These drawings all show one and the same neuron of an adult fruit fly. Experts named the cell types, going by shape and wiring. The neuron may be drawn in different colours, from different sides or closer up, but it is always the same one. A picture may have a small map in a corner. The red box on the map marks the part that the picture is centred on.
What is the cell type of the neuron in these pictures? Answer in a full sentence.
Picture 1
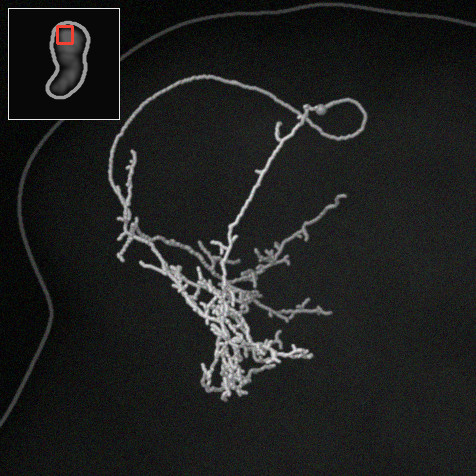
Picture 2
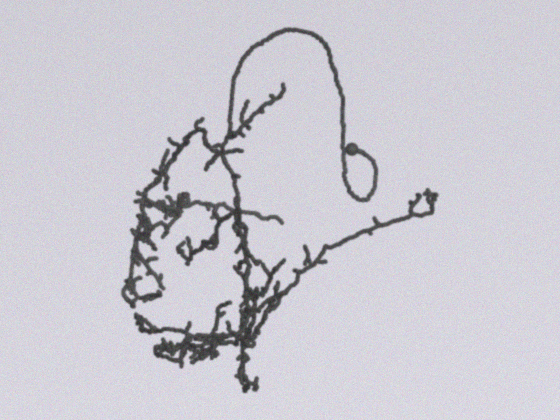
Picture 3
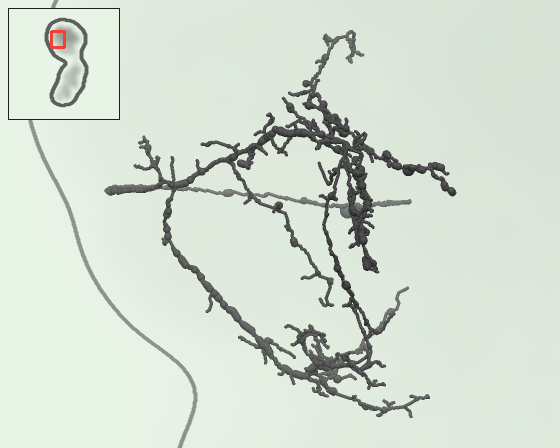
The cell type is CL014.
